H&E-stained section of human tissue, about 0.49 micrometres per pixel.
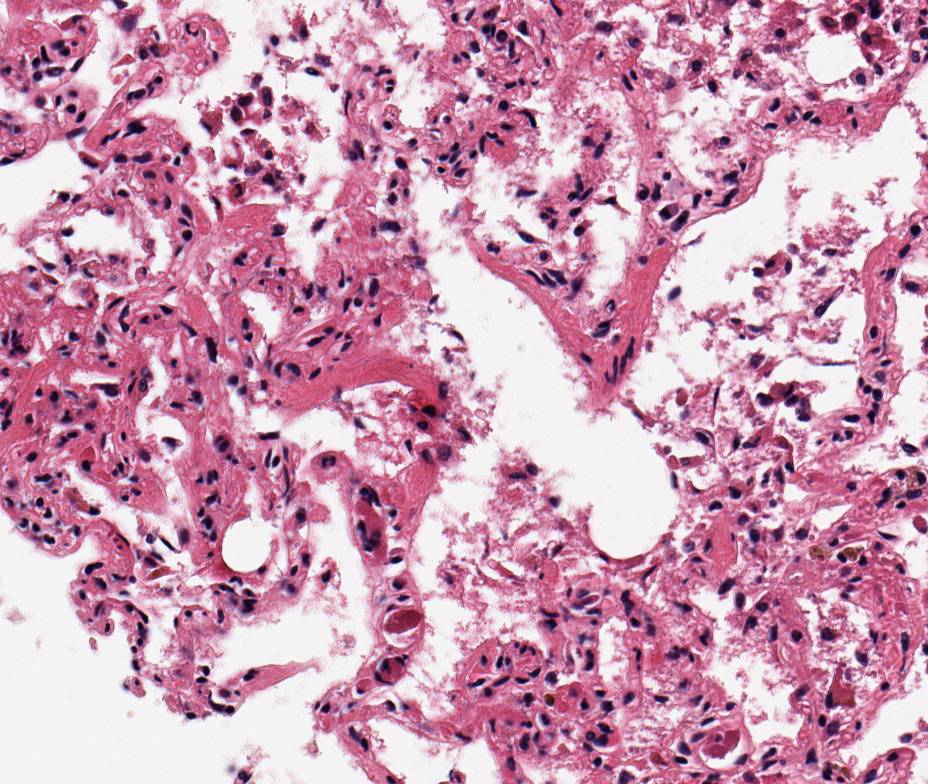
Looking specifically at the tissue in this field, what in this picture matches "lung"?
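This is lung, and what goes with it is the framework: irregular, branching pink septa join into a network that divides the whole field into open spaces.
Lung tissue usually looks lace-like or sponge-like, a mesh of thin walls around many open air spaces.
The rest I'd simply note as seen: many of the spaces hold loose, pale pink, flocculent material. Rounded cells with ample pink cytoplasm lie free within them, especially toward the upper right. Near the right edge, below the middle, a few cells contain golden-brown granular pigment.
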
